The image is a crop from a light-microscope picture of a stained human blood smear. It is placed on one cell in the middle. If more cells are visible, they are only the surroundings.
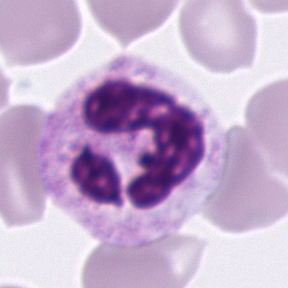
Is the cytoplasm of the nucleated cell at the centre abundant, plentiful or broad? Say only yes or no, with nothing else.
Yes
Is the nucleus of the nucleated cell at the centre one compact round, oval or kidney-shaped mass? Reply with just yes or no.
No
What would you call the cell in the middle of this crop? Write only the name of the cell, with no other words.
neutrophil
